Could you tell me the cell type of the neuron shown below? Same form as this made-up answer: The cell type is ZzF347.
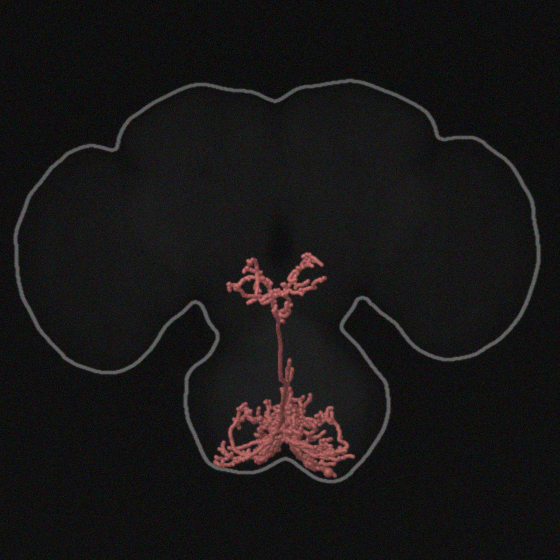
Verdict: The cell type is AN05B021.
